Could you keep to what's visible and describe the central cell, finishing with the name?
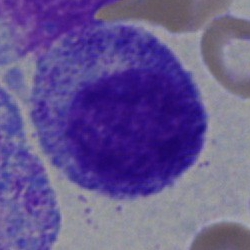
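Here the nucleus sits off-centre toward the right, which leaves a wider band of cytoplasm on the upper left. Dark purple chromatin runs across the whole nucleus. The cytoplasm is pale greyish-blue and holds many scattered dark purple granules. It's a myelocyte.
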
